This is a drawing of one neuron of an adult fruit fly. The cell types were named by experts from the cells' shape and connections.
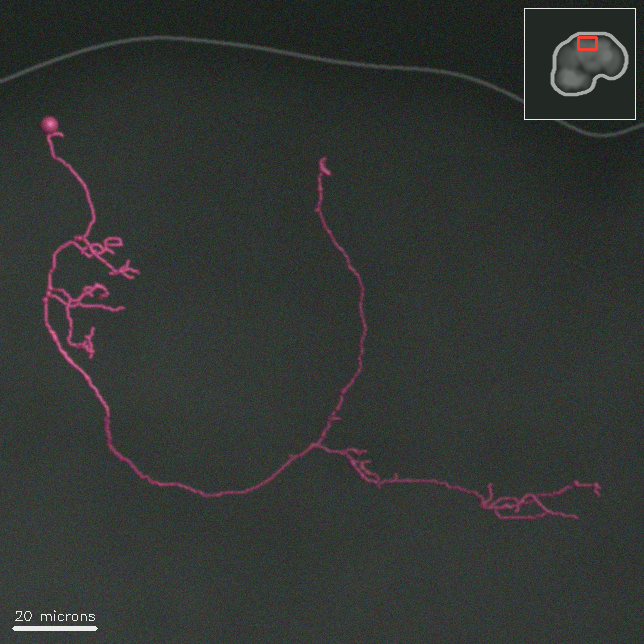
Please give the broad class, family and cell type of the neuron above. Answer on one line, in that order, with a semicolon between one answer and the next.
central-brain intrinsic neuron; class Kenyon Cell; KCa'b'-m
